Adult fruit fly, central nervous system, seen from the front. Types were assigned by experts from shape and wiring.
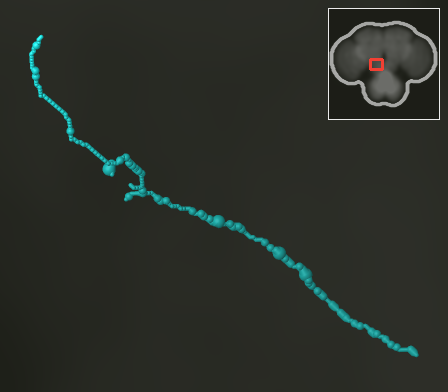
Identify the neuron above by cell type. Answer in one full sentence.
This neuron is an instance of the cell type JO-FV.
